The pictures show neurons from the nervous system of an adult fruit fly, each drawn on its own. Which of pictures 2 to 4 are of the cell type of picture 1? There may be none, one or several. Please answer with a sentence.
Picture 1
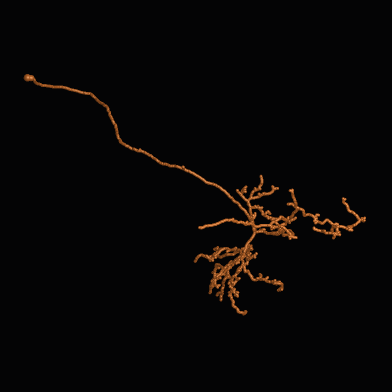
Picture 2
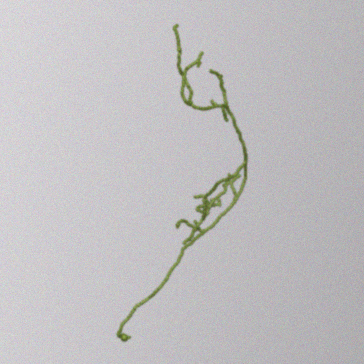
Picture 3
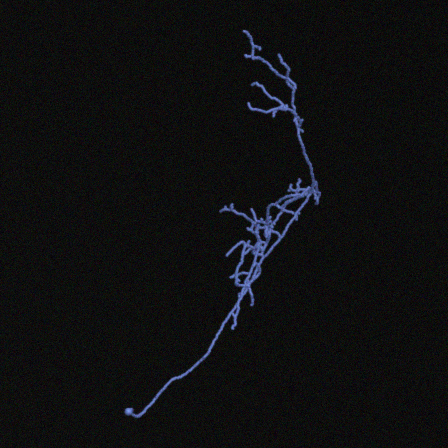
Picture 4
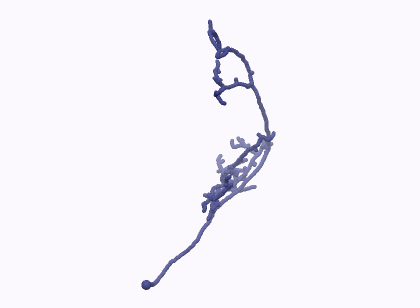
None of them is of the same cell type.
